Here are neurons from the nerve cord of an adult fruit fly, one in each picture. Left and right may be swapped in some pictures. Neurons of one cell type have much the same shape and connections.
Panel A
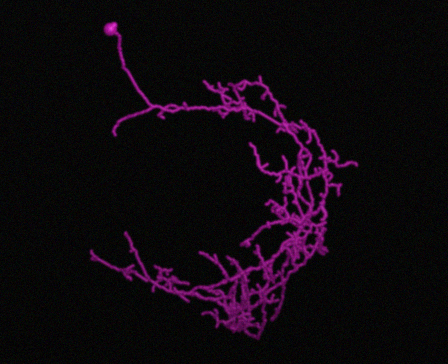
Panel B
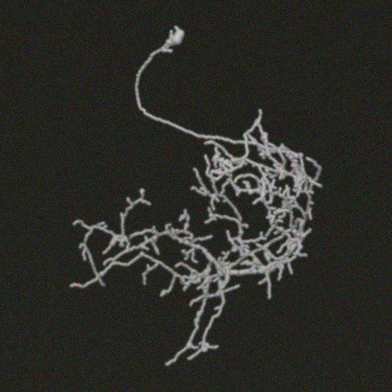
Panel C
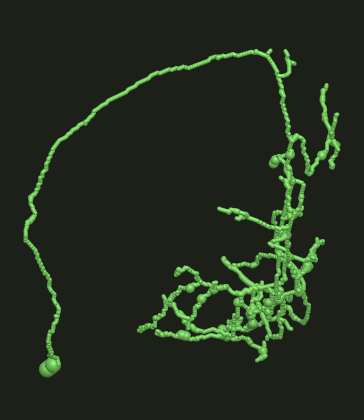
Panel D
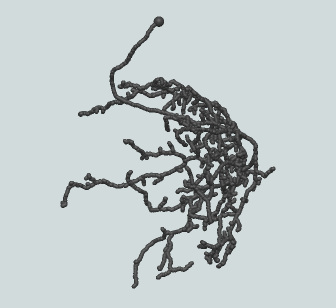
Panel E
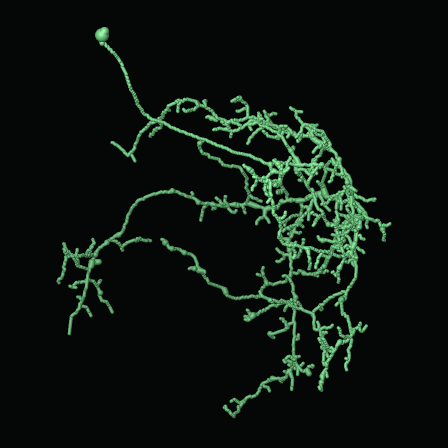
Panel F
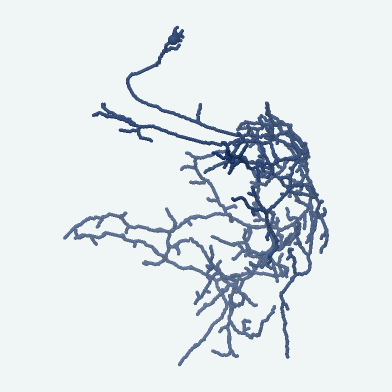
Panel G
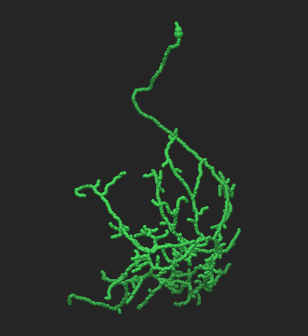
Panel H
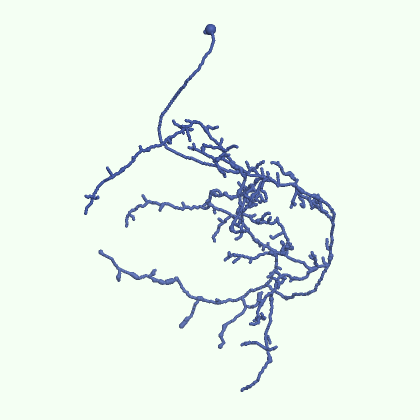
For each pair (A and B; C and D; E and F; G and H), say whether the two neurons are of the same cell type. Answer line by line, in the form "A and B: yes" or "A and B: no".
A and B: no
C and D: yes
E and F: no
G and H: yes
